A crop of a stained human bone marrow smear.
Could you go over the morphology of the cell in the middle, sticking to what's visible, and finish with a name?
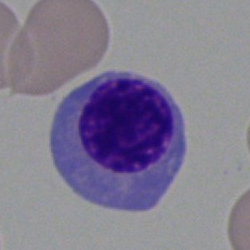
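Position of the nucleus: off-centre, toward the top of the cell. Colour of the cytoplasm: blue. Granules in the cytoplasm: none visible. Vacuoles in the cytoplasm: none visible either. Name: erythroblast.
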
